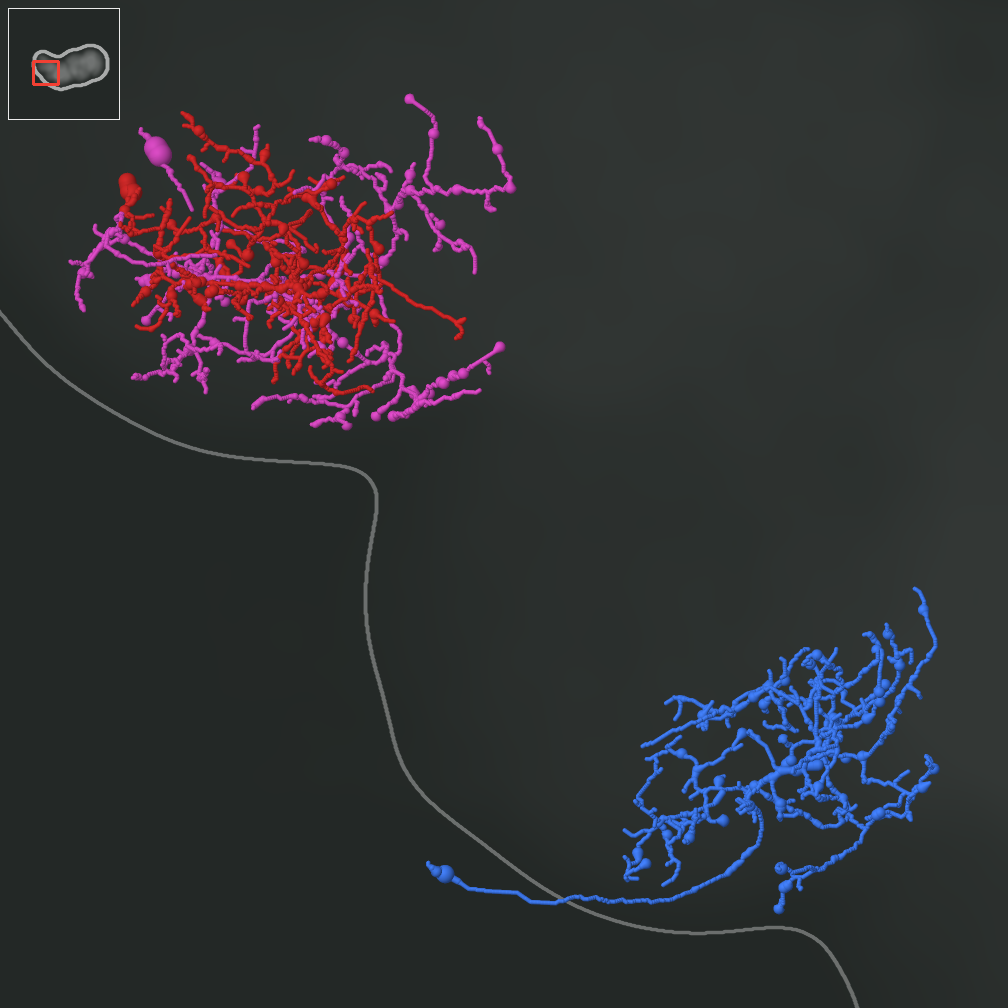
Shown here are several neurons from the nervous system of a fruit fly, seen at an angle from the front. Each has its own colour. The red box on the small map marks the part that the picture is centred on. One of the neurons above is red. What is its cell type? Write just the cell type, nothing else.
IN01B059_b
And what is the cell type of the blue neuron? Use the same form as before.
IN01B061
